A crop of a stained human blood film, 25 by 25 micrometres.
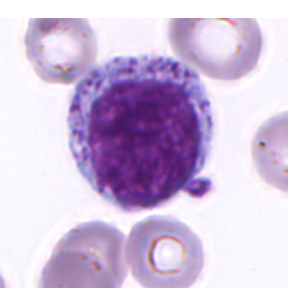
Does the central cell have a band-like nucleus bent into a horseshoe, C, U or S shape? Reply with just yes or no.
No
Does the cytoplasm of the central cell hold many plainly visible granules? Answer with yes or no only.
Yes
